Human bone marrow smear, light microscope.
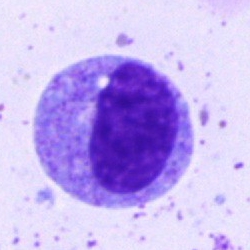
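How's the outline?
Round and smooth.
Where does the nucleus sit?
Over toward the right side of the cell.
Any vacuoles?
Just one small clear one, at the upper left edge of the nucleus.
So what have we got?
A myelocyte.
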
